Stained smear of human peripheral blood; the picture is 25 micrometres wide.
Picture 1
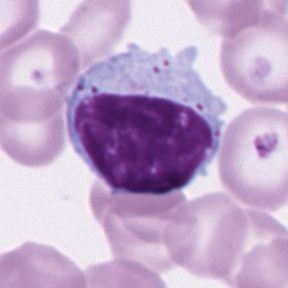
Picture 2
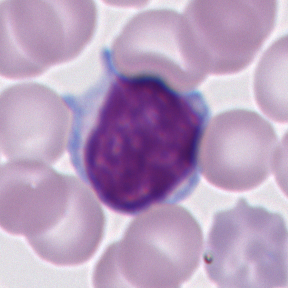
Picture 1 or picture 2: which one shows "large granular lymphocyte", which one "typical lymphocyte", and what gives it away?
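The large granular lymphocyte is picture 1 and the typical lymphocyte picture 2. First, granules: picture 1 has a few small red-purple granules scattered in its cytoplasm.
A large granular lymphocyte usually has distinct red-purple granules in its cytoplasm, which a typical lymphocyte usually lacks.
Second, cytoplasm: the picture 1 nucleus fills about 60% of the cell's area and lies toward the bottom, whereas in picture 2 the nucleus fills most of the cell, leaving a narrow pale blue rim.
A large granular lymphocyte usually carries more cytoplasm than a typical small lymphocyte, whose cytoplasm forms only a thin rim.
Third, nucleus: in picture 1 it measures about 12 by 9 micrometres, with a nearly straight upper border, no notch and no visible nucleoli; in picture 2 it is about 12 by 10 micrometres, rounded and unlobed, with dense dark purple chromatin.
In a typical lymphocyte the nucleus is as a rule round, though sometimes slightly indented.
Fourth, outline: picture 1 is ruffled with small irregular projections along its upper and right edges, while picture 2 has a small pointed projection at the upper left.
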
